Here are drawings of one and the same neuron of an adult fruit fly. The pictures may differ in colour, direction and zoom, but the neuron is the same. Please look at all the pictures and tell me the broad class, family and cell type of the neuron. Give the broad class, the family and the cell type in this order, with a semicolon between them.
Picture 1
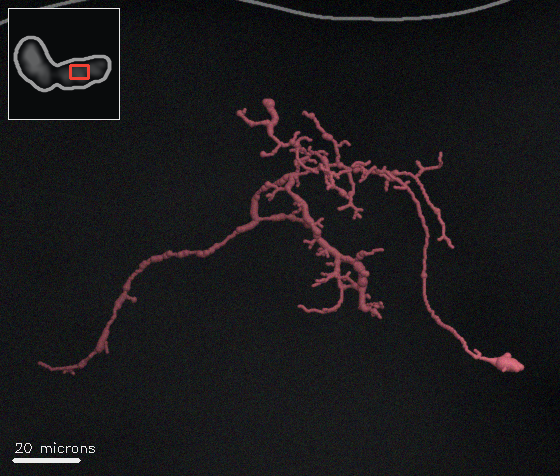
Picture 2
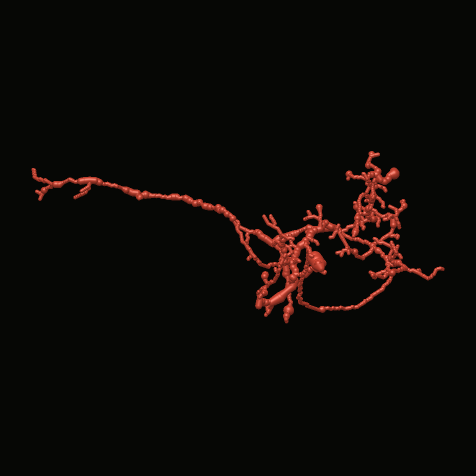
nerve-cord intrinsic neuron; hemilineage 03B; IN03B069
